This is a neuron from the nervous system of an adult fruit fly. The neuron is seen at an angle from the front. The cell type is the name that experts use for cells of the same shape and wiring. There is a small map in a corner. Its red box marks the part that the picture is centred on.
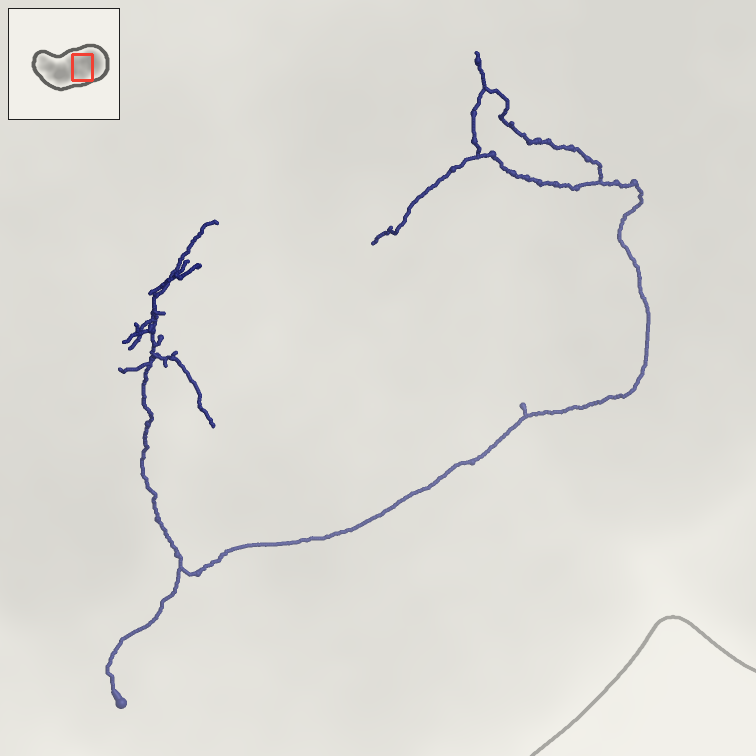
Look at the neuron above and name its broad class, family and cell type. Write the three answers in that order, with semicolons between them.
central-brain intrinsic neuron; hemilineage LB19; PS357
